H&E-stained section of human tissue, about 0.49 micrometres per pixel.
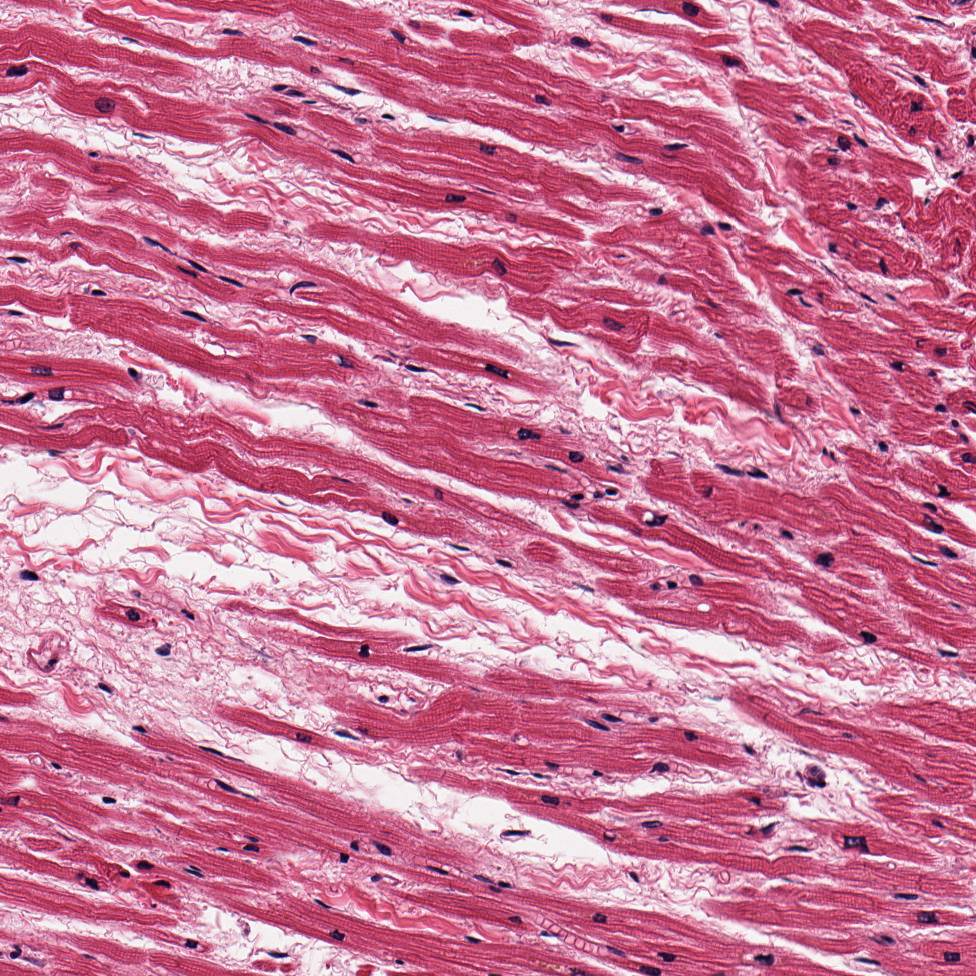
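Atrial appendage of the heart, haematoxylin and eosin. Long pink muscle fibres run in parallel bands diagonally from upper left to lower right, showing fine cross-striations. The fibres branch and join neighbouring fibres, and their nuclei lie centrally.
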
